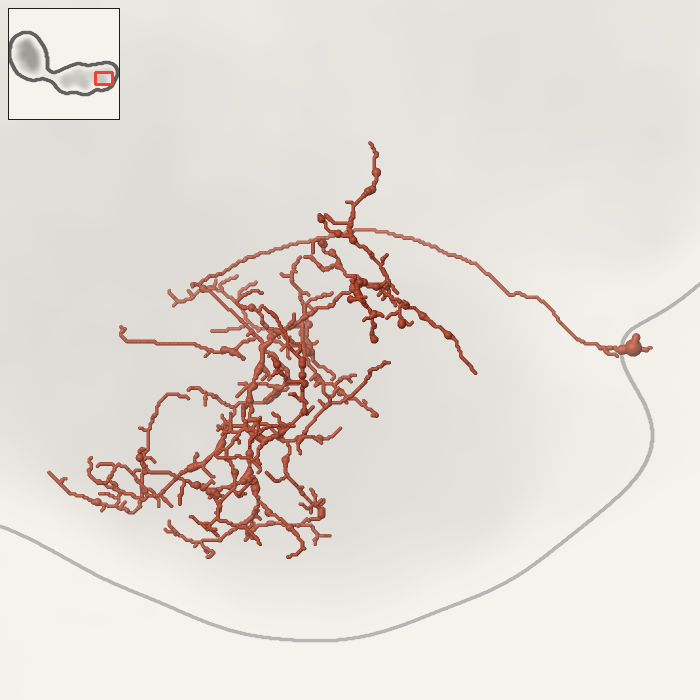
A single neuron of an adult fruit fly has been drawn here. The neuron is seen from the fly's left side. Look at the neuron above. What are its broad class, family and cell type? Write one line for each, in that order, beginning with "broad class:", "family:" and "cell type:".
broad class: nerve-cord intrinsic neuron
family: hemilineage 21A
cell type: IN21A047_a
